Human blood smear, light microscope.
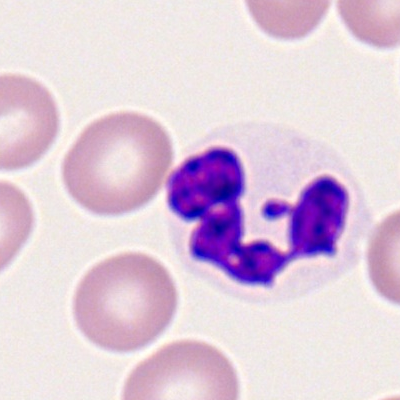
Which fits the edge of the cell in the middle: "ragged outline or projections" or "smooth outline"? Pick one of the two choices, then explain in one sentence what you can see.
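Smooth outline. The cell has a round, smooth outline.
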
